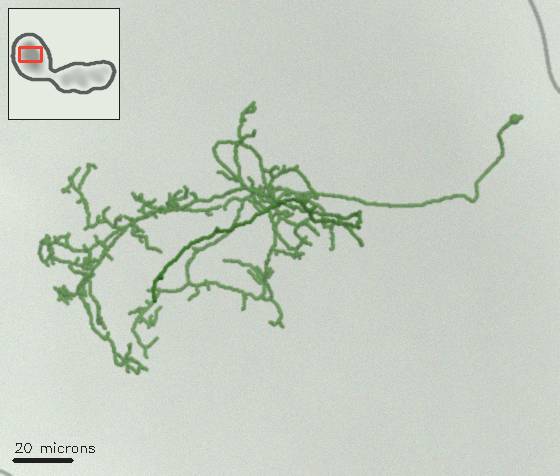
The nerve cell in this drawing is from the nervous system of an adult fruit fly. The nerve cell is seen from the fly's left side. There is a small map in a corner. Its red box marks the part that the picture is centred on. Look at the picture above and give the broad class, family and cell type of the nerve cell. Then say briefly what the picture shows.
It is a central-brain intrinsic neuron. Its family is hemilineage DL1_ventral. It is of cell type CB1934. The cell body is at the upper right of the picture. From left to right in the picture it spans about 170 microns. The picture shows dozens of branch ends.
